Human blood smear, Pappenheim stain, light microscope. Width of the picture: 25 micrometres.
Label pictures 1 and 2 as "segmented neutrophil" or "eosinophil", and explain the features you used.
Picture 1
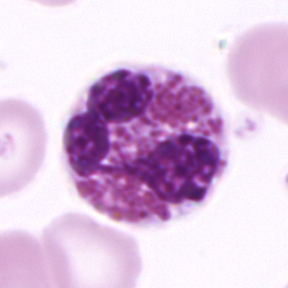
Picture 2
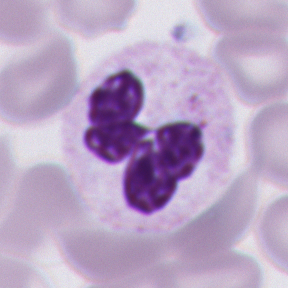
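Picture 1 shows an eosinophil, and picture 2 shows a segmented neutrophil. The clearest difference is in the granules: in picture 1 the cytoplasm is packed with coarse reddish-pink granules, while in picture 2 it holds fine lilac-pink ones.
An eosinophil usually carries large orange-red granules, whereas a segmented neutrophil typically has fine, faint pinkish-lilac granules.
In picture 2 the cytoplasm is abundant and pale pink; in picture 1 a pale pink, rather than blue, shows only between the crowded granules. The nuclei, on the other hand, look much alike: both are split into several separate lobes, with dark purple, clumped chromatin and no visible nucleoli.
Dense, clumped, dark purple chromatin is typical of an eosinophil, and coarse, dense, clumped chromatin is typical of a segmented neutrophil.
So the chromatin does not set these two apart. In picture 1 the lobes lie along the left and right sides of a cell about 14 micrometres across, while the cell in picture 2 has a round, smooth outline.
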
